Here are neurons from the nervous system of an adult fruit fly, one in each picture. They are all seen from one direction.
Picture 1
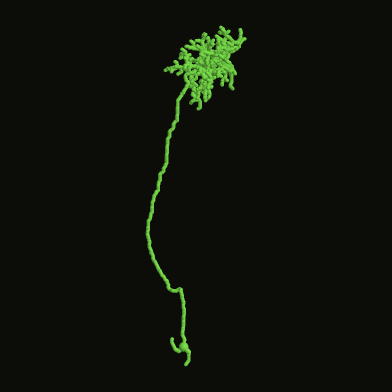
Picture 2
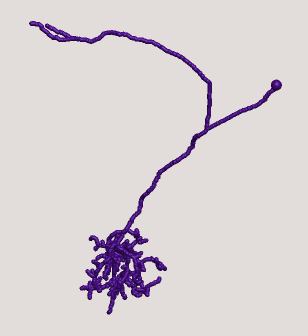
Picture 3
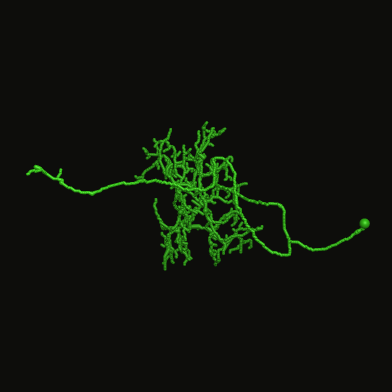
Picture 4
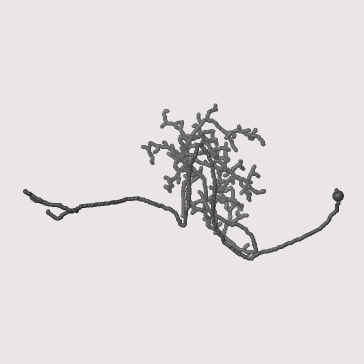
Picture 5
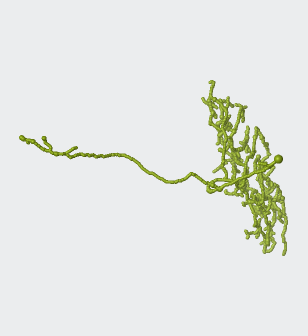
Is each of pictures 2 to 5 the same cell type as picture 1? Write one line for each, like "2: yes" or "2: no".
2: no
3: no
4: no
5: no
